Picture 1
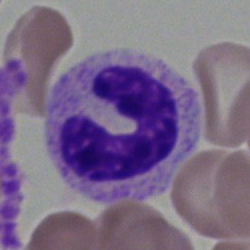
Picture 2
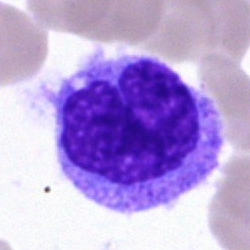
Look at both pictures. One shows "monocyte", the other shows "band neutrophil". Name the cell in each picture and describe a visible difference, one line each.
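Picture 1 is a band neutrophil. The cytoplasm is plentiful and pale lilac.
Picture 2 is a monocyte. The nucleus takes up the larger part of the cell.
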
